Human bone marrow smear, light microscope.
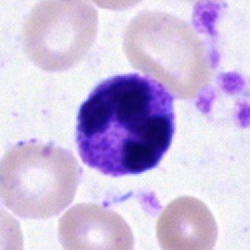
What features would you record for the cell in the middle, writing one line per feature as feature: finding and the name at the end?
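Outline: round
Darkest masses: blue-purple, along top, right and lower right
Centre and lower left: lighter lilac, coarse speckled texture
Lower left edge: rough and speckled, not smooth
Name: segmented neutrophil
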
